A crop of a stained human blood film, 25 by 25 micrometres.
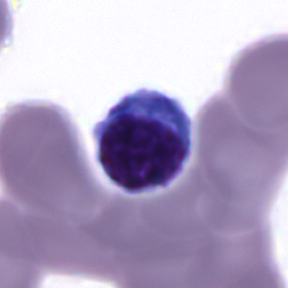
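Plasma cell, with its visible cytoplasm forming a crescent along the upper edge of the cell. This cytoplasm is blue and shows no distinct granules. No nucleoli can be seen in the nucleus.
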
